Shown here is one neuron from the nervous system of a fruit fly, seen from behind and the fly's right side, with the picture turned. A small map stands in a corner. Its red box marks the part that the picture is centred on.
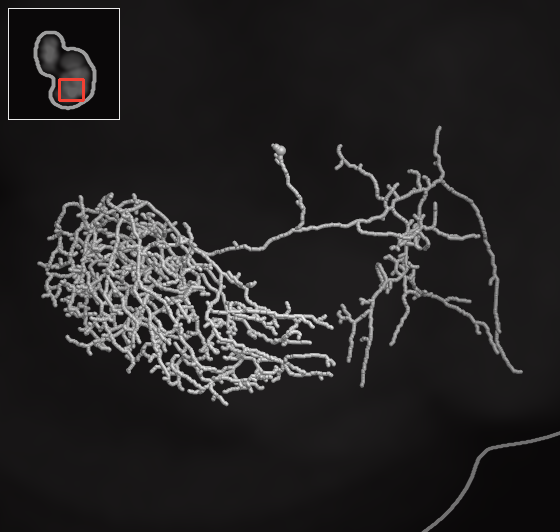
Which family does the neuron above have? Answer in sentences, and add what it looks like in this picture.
Its family is LT. This is a visual projection neuron. The cell body is at the top of the picture. In this view it is wider than it is tall.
